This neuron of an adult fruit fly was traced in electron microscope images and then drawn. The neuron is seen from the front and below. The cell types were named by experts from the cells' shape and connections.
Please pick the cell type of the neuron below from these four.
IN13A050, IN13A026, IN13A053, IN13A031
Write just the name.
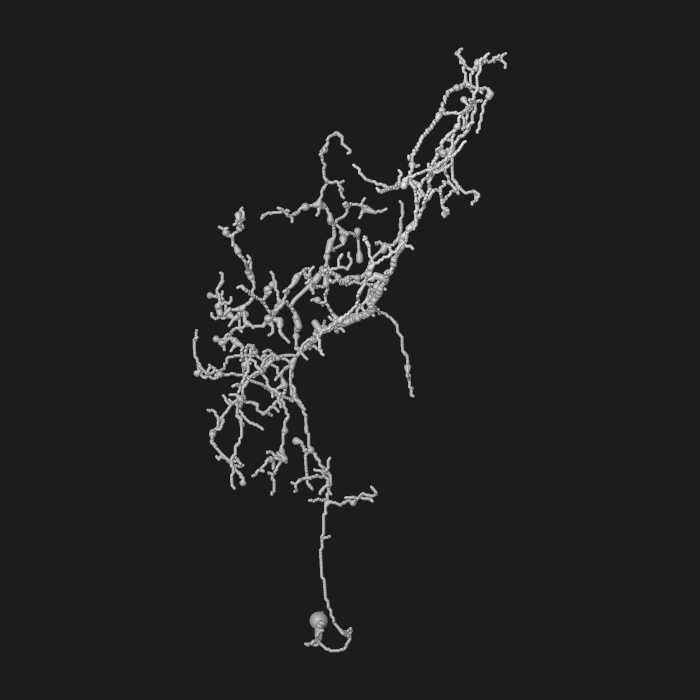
IN13A026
